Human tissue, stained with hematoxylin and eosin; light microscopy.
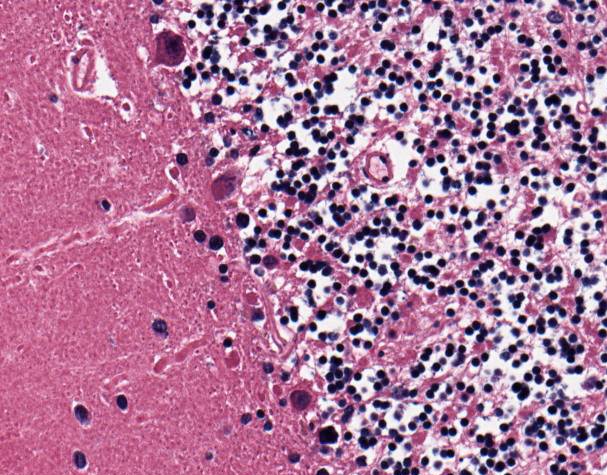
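Cerebellum. Layout: a boundary running top to bottom splits the field into a pale pink zone with few nuclei on the left and a densely nucleated zone on the right. Left zone: finely granular pink neuropil with only scattered small nuclei. Right zone: packed small round dark-blue nuclei with very little visible cytoplasm, and, in its upper part, a small blood vessel cut in cross-section.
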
